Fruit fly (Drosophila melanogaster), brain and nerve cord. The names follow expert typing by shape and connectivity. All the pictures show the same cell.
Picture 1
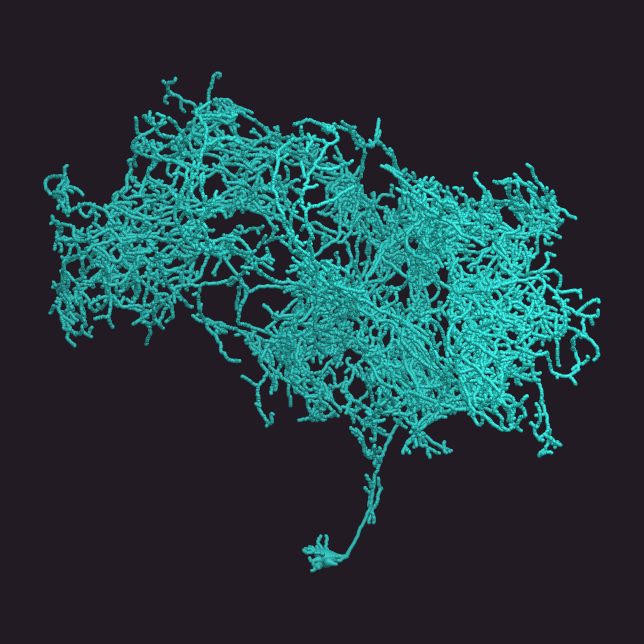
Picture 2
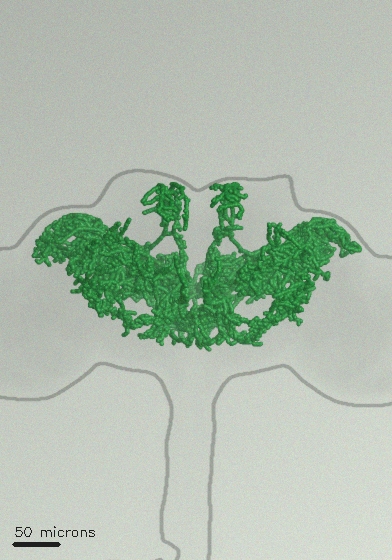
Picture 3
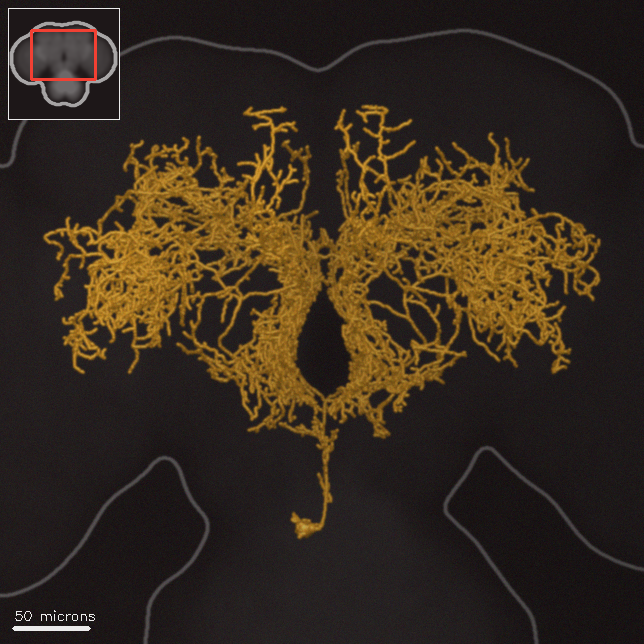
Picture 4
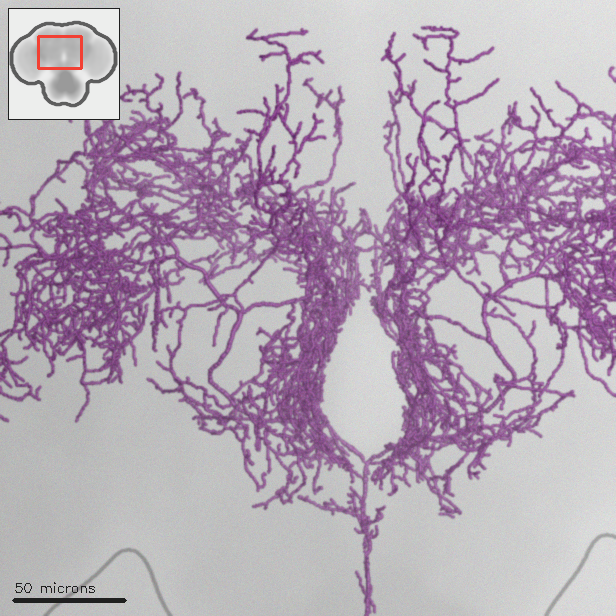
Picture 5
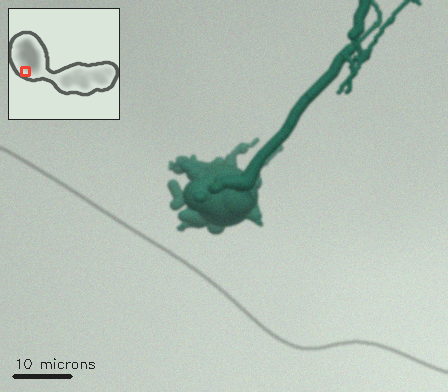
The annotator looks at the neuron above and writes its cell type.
OA-VUMa8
